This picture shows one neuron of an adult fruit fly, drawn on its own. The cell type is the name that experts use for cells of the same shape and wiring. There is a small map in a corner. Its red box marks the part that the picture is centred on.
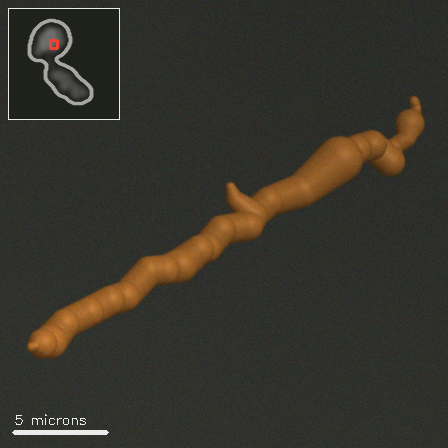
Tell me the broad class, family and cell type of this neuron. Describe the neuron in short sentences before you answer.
No cell body is drawn. By the scale bar it is about 20 microns wide in this view. There are a dozen or fewer branch ends. It is a photoreceptor or other optic-lobe sensory neuron. Its family is called class visual. It is of cell type R1-R6.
